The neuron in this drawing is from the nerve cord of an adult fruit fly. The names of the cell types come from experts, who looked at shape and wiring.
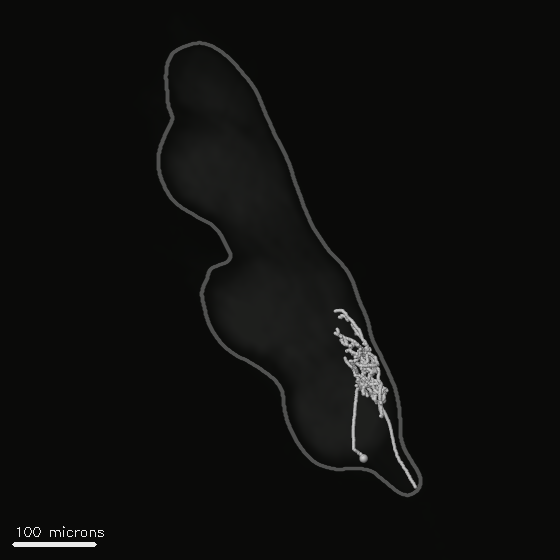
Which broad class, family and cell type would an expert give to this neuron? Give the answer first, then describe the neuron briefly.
This is an ascending neuron. The family is hemilineage 07B. It is of cell type AN07B049. From top to bottom in the picture it spans about 200 microns. In this view it is taller than it is wide.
